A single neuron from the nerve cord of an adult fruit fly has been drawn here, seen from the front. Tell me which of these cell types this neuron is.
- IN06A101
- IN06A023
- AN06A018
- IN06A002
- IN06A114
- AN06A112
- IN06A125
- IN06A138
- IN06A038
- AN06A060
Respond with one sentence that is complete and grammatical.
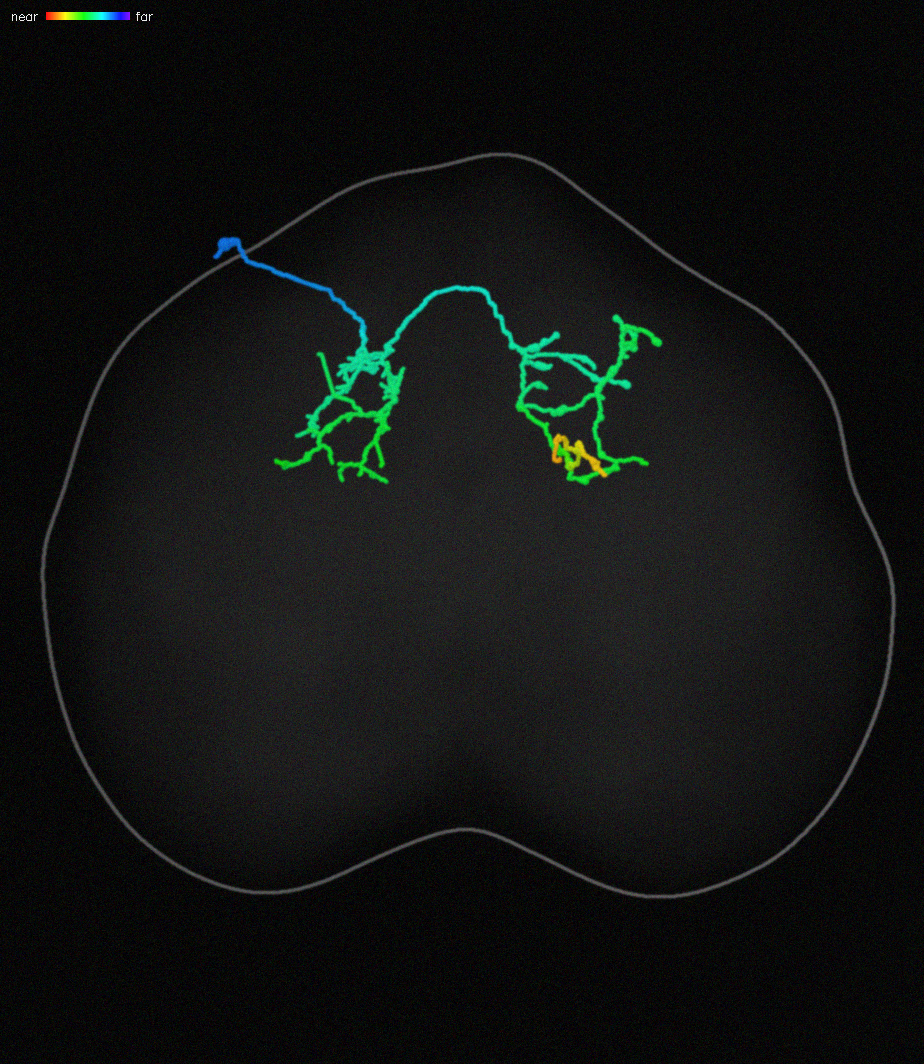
By its cell type, the neuron is IN06A101.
